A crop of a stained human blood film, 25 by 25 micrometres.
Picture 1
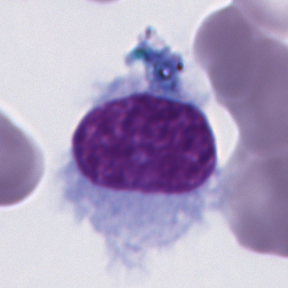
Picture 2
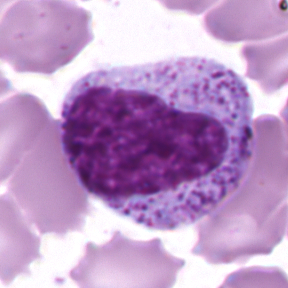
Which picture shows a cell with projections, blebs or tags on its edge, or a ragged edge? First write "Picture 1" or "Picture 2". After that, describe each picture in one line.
Picture 1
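Picture 1: The cell's border is ragged with many fine hair-like projections.
Picture 2: The cell outline is rounded with smooth edges.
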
